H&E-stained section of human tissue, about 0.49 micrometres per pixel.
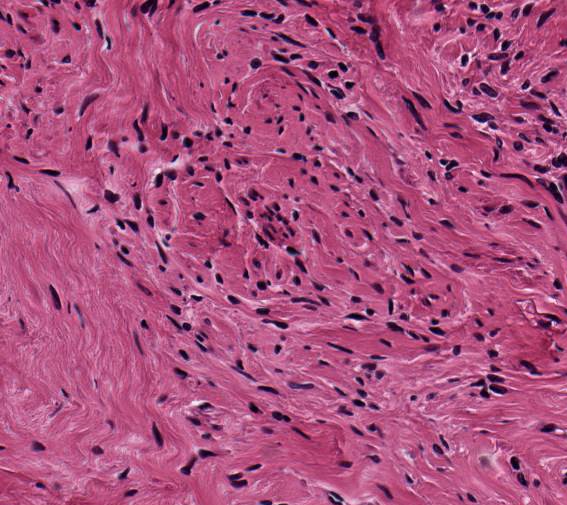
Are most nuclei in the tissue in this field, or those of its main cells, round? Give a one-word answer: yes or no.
No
